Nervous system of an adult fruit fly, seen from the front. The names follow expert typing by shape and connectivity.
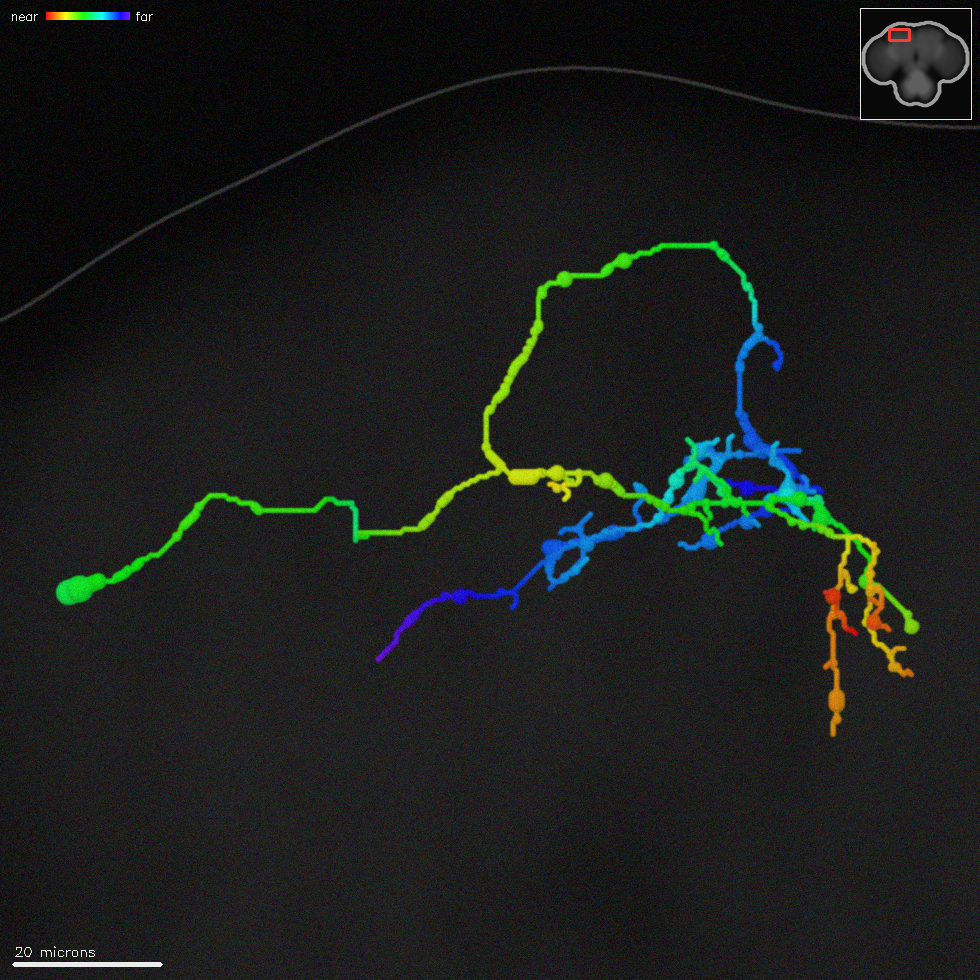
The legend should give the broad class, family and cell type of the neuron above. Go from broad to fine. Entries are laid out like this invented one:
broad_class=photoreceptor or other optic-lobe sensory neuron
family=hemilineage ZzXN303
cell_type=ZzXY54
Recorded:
broad_class=central-brain intrinsic neuron
family=hemilineage VLPd&p1_dorsal
cell_type=LHAD3g1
